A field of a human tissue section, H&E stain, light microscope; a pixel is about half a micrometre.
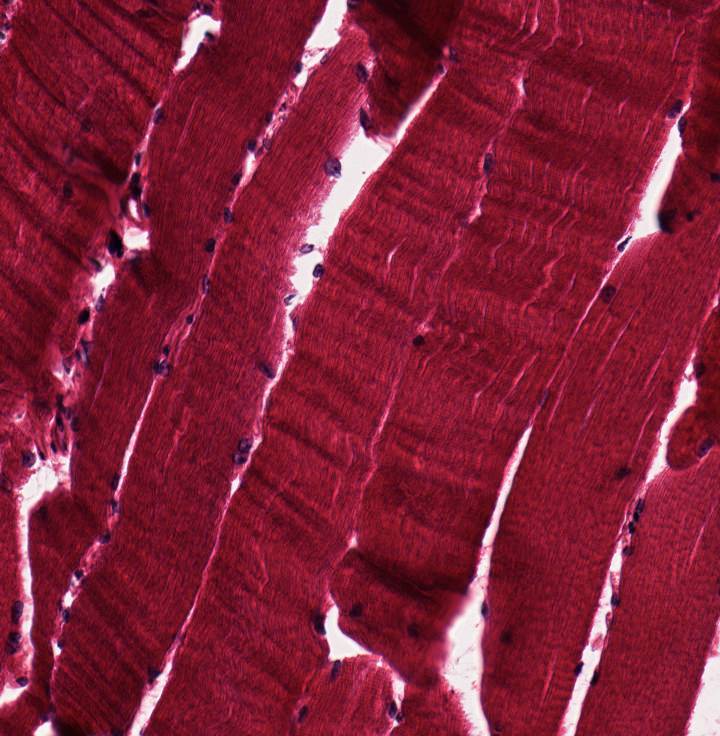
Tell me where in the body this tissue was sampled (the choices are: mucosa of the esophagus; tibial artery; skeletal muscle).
skeletal muscle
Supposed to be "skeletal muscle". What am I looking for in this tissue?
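This is skeletal muscle, so let us go through what you can see.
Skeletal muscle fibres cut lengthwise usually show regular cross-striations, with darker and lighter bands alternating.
Here the fibres show fine transverse cross-striations running across their width, which goes with that. Now look at the nuclei: they lie at the edges of the fibres rather than in their centres. They are small, dark-staining, and oval to flattened in shape. Between the fibres, the connective tissue is scant.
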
